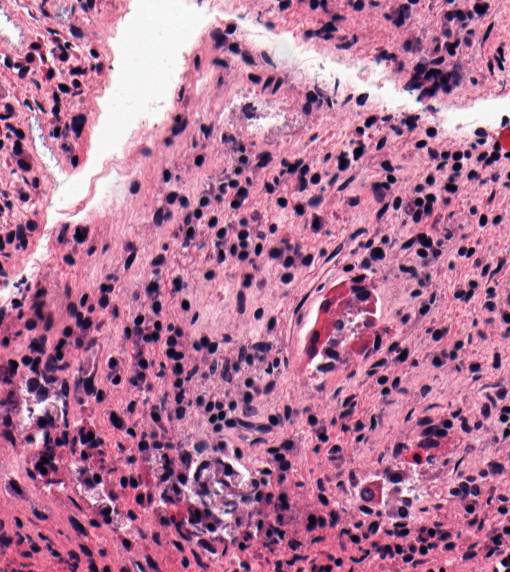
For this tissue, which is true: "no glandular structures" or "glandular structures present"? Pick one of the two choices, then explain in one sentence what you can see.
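No glandular structures. No epithelium or glands are seen anywhere in the field.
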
